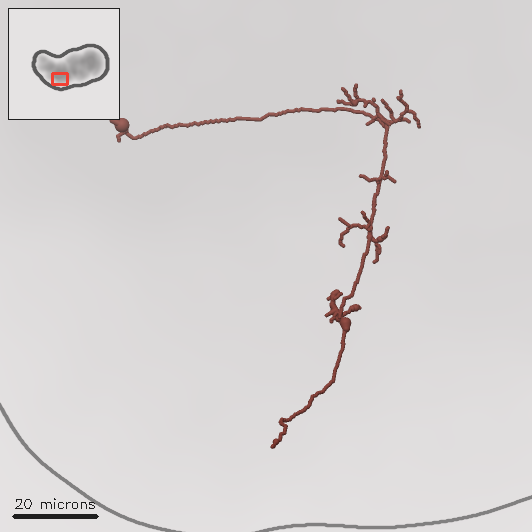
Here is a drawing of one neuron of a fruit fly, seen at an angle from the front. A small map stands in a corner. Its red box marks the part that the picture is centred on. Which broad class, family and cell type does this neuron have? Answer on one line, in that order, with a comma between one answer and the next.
optic-lobe intrinsic neuron, C, C2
